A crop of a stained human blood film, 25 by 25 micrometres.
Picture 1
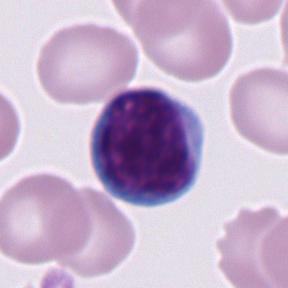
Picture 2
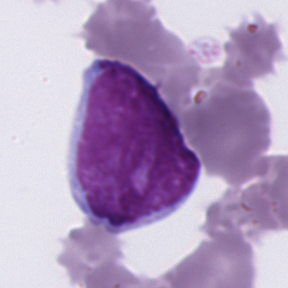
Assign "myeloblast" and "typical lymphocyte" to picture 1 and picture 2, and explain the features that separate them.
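Picture 1 shows the typical lymphocyte, and picture 2 shows the myeloblast. Start with size: the cell in picture 1 is about 10 micrometres across, while the one in picture 2 is about 15 by 12 micrometres.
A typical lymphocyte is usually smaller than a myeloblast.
Now look at shape. In picture 1 the outline is roughly round and smooth, without projections, and the nucleus is roughly round, neither indented nor lobed. In picture 2 the outline is roughly triangular with rounded corners, and the nucleus, about 15 by 11 micrometres, follows that triangular shape without lobes or indentation. Both nuclei take up most of their cell: about 70% of the area in picture 1 and about 80% in picture 2.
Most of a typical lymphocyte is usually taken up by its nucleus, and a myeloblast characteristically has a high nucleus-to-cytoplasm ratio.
So on this point the two pictures are alike rather than different. The chromatin in picture 1 is dense and dark purple, with coarse clumps, and no nucleoli can be seen.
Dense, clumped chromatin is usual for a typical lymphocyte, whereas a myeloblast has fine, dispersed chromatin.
You will also find a few small pinkish-red specks lying over the nuclear area in picture 1. Neither cell has vacuoles in its cytoplasm, and in picture 2 no granules can be seen there either. Red cells touch the cell in picture 2 along its right side.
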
